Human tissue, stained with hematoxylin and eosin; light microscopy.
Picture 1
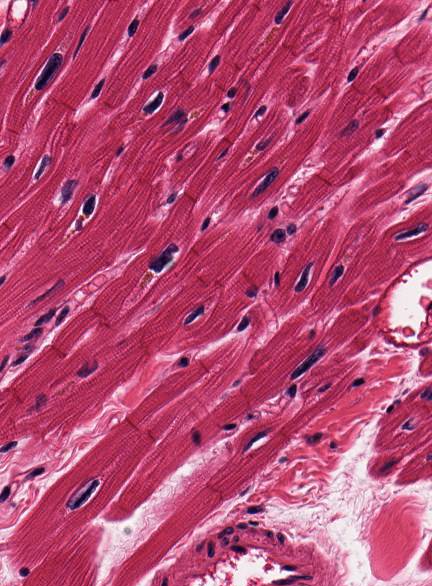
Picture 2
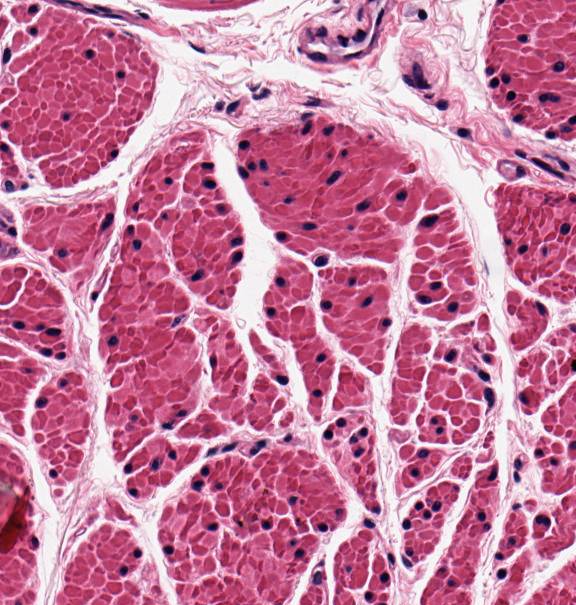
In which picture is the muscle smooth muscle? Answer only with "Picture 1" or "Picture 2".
Picture 2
